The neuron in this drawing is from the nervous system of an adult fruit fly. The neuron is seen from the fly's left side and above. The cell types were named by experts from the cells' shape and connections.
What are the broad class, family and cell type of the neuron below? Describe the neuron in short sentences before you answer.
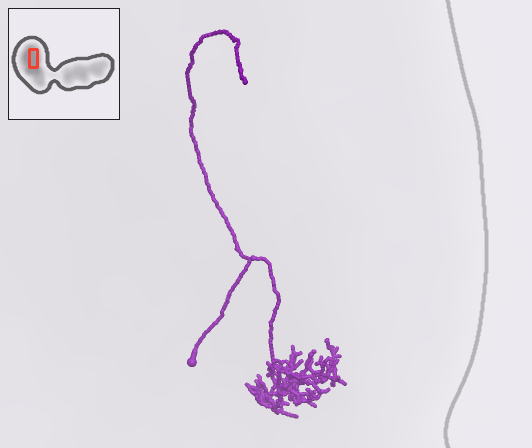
As drawn here it is taller than it is wide. Its broad class is visual projection neuron. The family is LC. It is of cell type LC20b.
